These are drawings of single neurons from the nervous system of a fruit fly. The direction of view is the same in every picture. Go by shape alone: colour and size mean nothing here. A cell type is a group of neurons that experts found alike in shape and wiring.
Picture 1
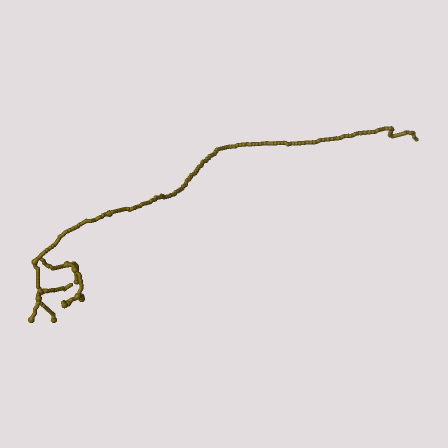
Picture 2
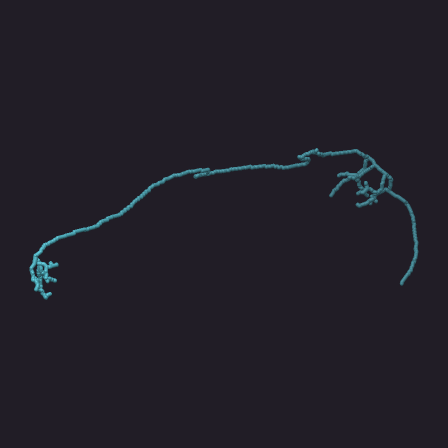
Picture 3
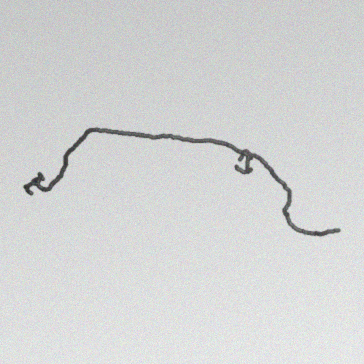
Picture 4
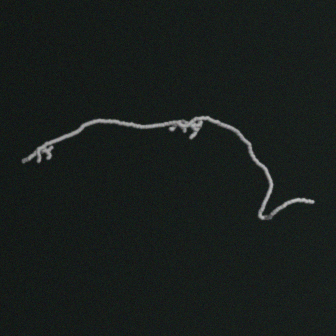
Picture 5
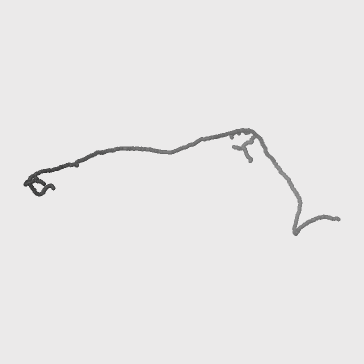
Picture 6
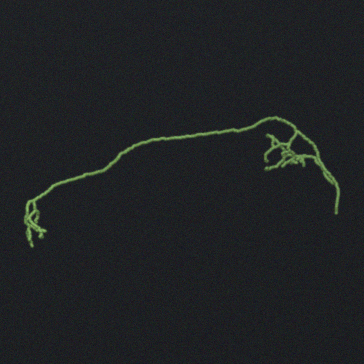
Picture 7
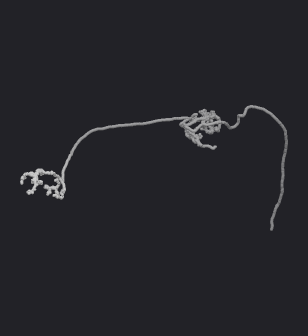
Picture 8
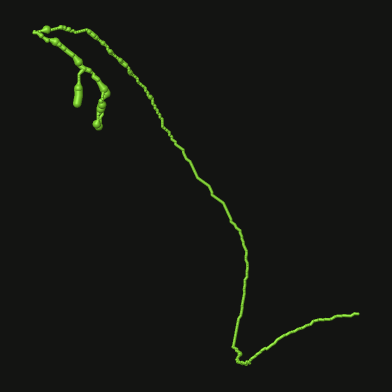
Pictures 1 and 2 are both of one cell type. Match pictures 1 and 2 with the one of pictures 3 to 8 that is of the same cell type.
Picture 6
